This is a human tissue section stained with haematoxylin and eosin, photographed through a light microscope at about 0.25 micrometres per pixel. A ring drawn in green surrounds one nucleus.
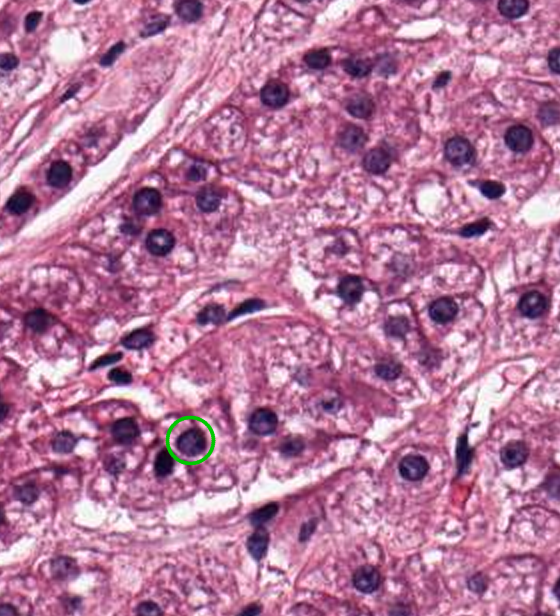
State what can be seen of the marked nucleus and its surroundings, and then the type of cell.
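The cytoplasm around the nucleus is pale pink and finely bubbly, with many small clear spaces. The cell lies within a group of cells that also have clear, bubbly cytoplasm. The marked cell is an adrenal cortical cell.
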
